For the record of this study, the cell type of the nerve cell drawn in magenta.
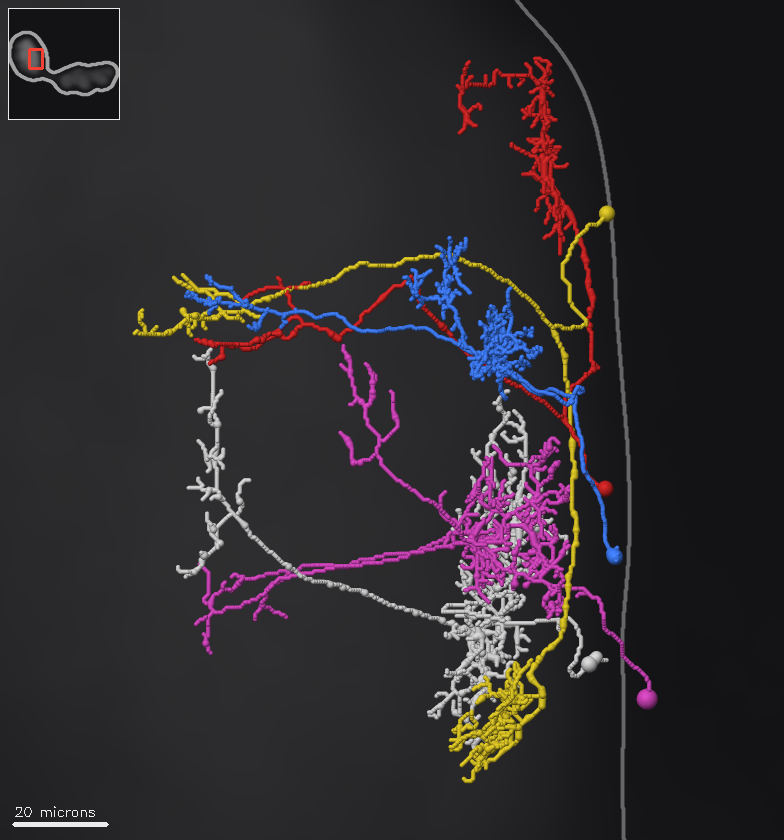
Y11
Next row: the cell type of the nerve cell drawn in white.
Y13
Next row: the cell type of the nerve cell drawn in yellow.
LPC1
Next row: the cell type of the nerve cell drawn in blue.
LLPC1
